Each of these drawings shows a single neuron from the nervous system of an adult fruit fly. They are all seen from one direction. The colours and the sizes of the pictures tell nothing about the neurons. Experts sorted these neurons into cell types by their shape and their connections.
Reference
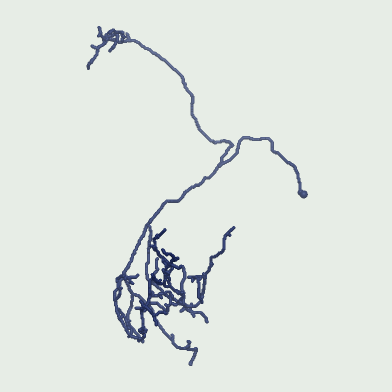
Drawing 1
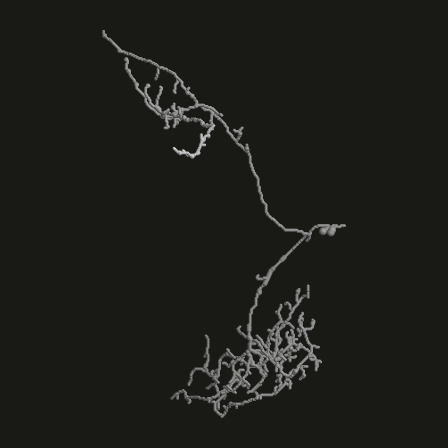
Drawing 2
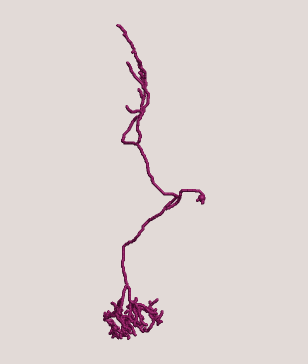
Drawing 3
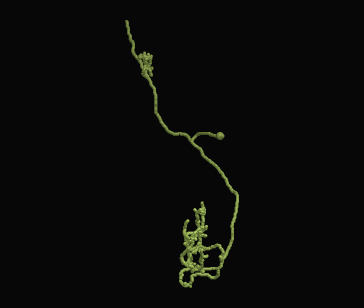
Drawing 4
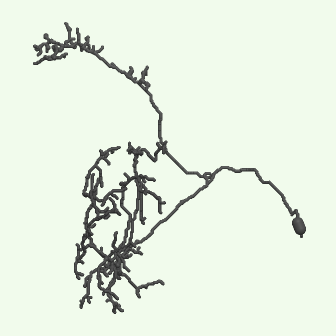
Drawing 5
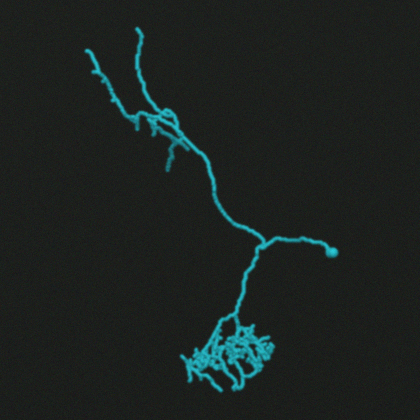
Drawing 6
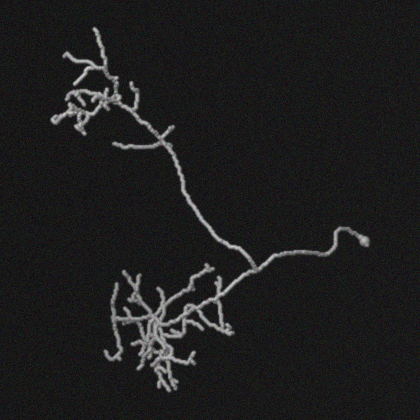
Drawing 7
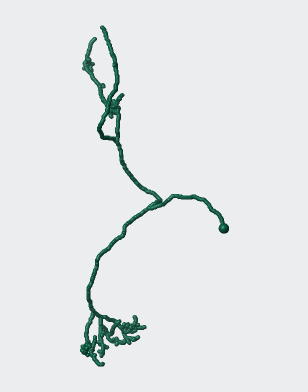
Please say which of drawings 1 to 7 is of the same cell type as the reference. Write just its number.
4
